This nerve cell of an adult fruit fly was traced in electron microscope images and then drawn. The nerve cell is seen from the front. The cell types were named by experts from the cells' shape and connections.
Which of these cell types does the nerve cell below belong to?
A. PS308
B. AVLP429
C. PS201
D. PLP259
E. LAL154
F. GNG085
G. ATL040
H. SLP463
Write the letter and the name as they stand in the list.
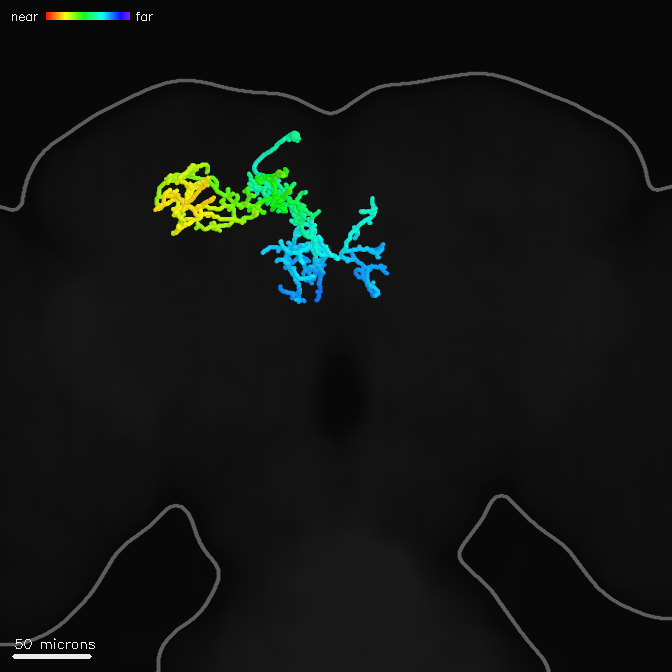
G. ATL040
